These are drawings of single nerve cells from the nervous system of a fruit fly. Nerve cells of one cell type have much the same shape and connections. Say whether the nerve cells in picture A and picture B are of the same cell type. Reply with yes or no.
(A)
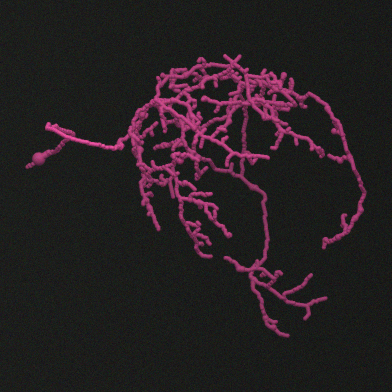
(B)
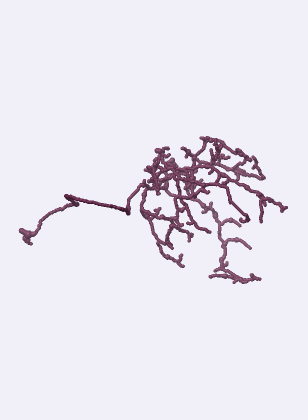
yes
